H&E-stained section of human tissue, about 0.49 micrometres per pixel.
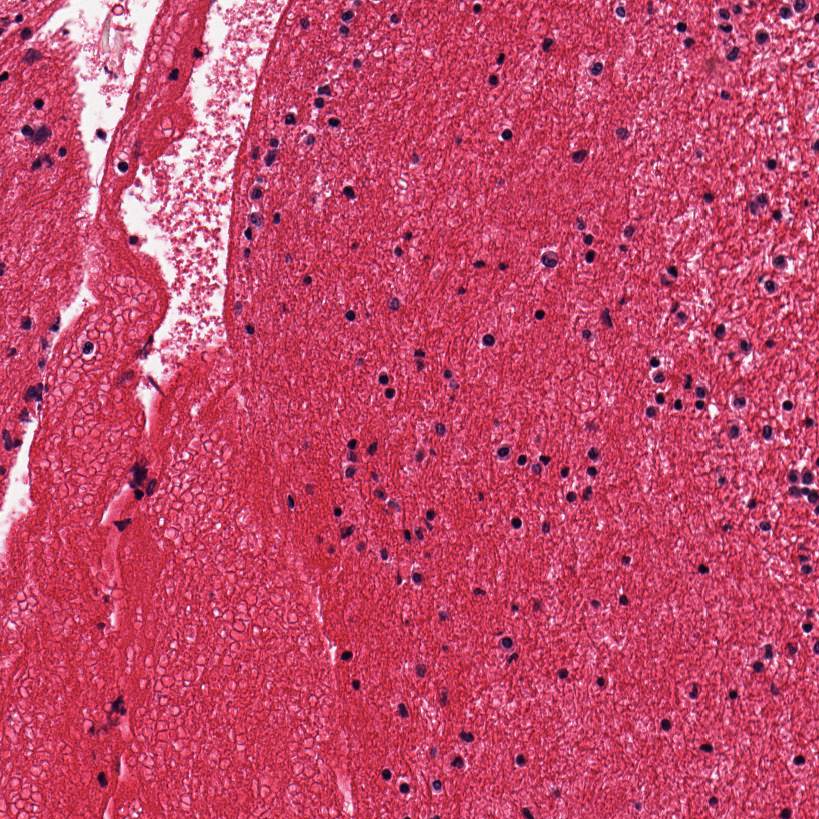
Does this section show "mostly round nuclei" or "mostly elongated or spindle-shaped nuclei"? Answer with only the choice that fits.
Mostly round nuclei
